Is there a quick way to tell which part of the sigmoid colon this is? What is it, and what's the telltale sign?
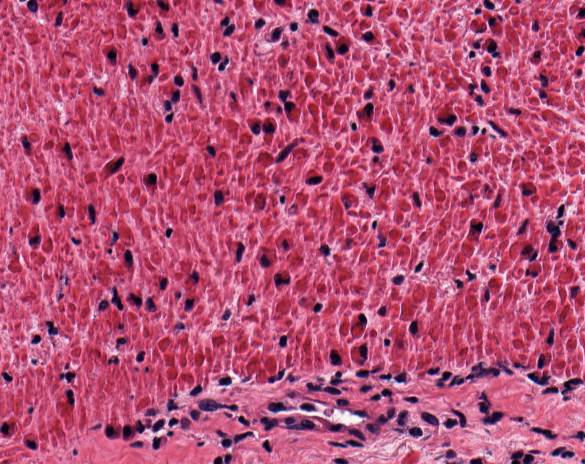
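Smooth muscle. Decisive: a continuous sheet of closely packed cells with abundant, deeply eosinophilic cytoplasm fills most of the field.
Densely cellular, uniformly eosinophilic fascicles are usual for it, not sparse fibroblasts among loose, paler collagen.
Cells polygonal; nuclei dark, round to oval, one per cell. No glands, lumens or fat cells in the sheet. Narrow fibrous band along bottom edge.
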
